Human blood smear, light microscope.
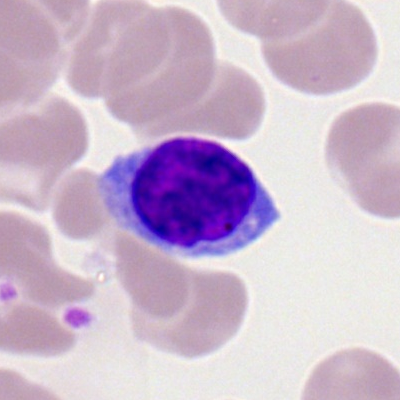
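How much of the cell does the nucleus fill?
Most, leaving a modest rim of cytoplasm, very thin along its top.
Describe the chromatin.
Dark purple and coarsely clumped.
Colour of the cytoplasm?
Pale to medium blue.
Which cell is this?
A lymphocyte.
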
